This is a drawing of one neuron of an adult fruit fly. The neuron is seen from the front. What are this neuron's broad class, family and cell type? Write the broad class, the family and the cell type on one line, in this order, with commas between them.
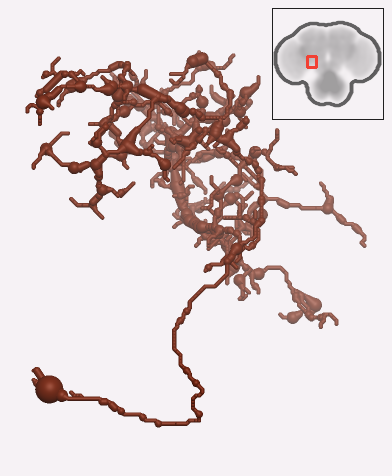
central-brain intrinsic neuron, hemilineage WEDa1, WED056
